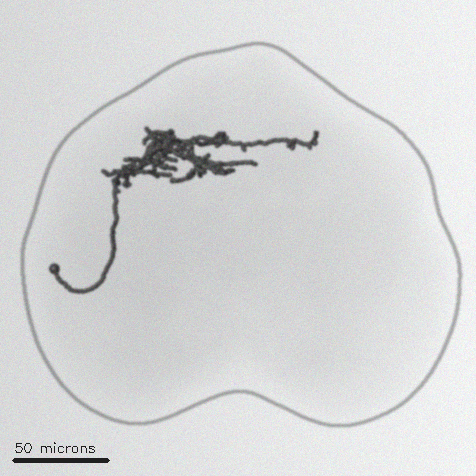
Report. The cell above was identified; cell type: IN03B089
